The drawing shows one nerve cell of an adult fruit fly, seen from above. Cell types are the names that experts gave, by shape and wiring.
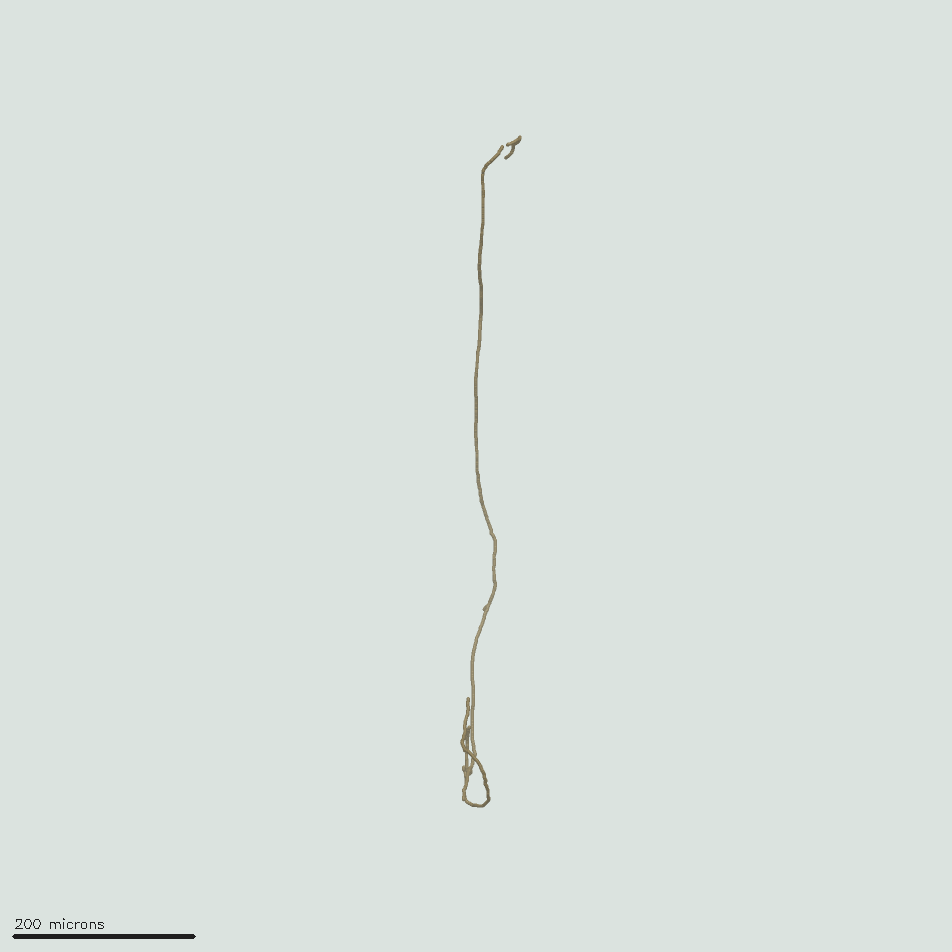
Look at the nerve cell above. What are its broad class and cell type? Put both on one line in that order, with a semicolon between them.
sensory neuron descending to the nerve cord; LN-DN2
